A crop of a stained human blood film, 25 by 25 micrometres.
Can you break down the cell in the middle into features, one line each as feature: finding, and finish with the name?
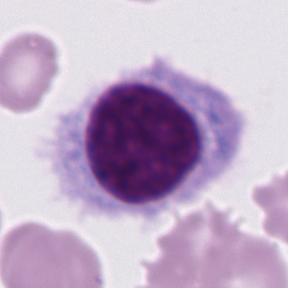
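Cell size: about 17 by 13 micrometres
Nucleus: round, about 10 micrometres across, smooth outline, no indentation or lobes
Nuclear share: about 50% of the cell's area
Position: nucleus off-centre, wider band of cytoplasm on the right
Cytoplasm: pale greyish-blue, no clear vacuoles
Answer: hairy cell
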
